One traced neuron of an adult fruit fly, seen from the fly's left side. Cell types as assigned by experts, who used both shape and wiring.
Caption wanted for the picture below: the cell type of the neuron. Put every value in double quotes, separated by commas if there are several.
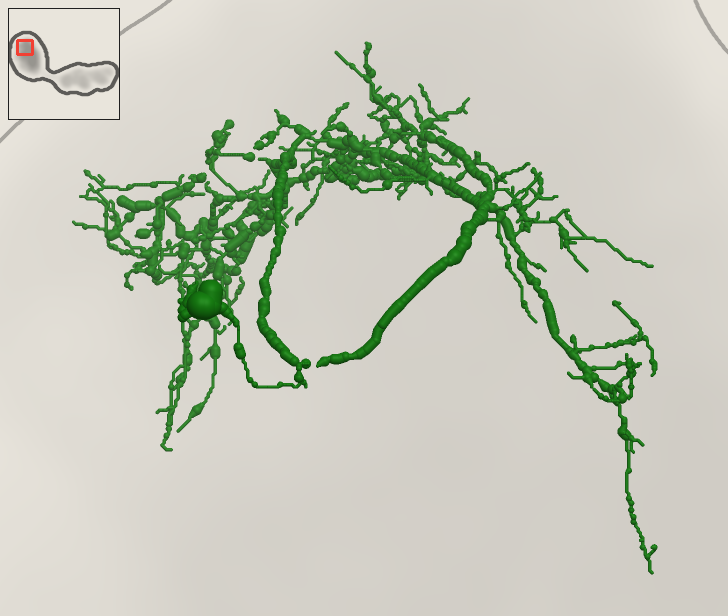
"SIP018"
